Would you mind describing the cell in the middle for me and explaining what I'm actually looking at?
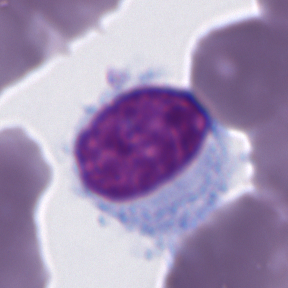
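The outline is ragged, with many fine projections around the cytoplasm. The cytoplasm is pale blue and forms a broader rim on the lower right than on the upper left. The chromatin is clumped into darker patches with paler areas between them. This is a hairy cell.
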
